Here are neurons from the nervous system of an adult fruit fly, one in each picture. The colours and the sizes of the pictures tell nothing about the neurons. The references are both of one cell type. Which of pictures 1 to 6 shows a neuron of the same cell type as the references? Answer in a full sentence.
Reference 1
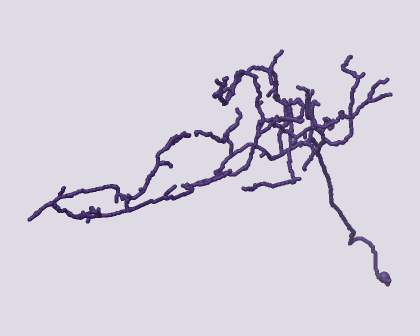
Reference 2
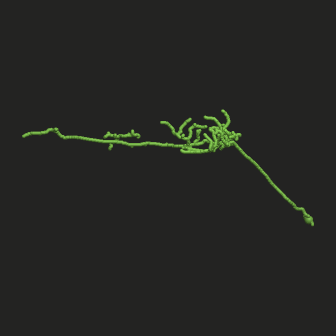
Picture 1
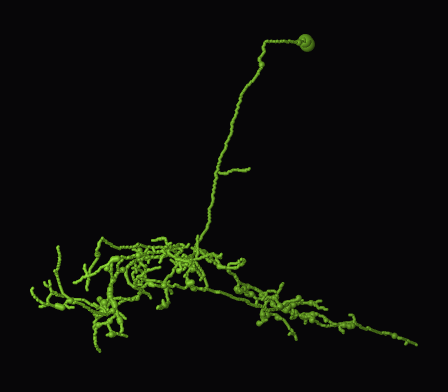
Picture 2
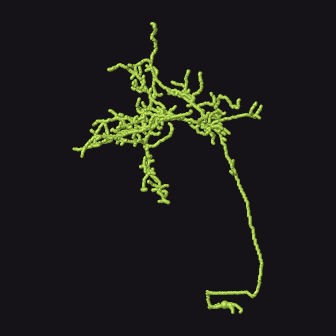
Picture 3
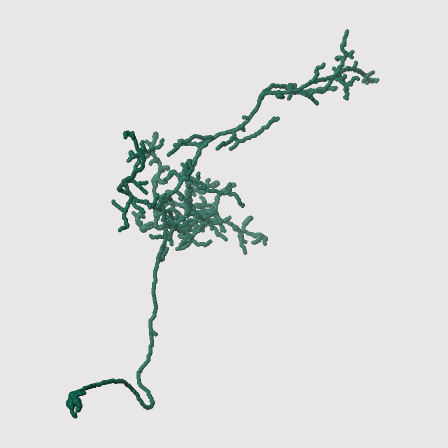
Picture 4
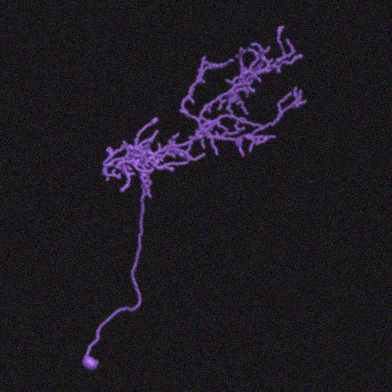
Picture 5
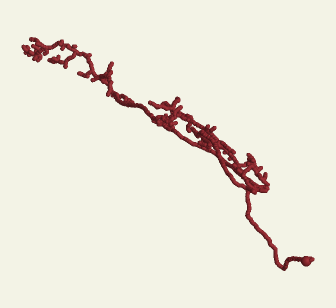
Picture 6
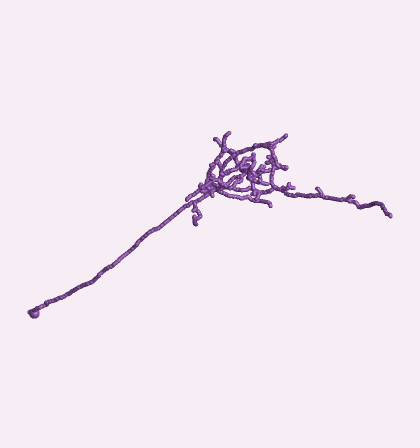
The neuron in picture 6 is of the same cell type.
